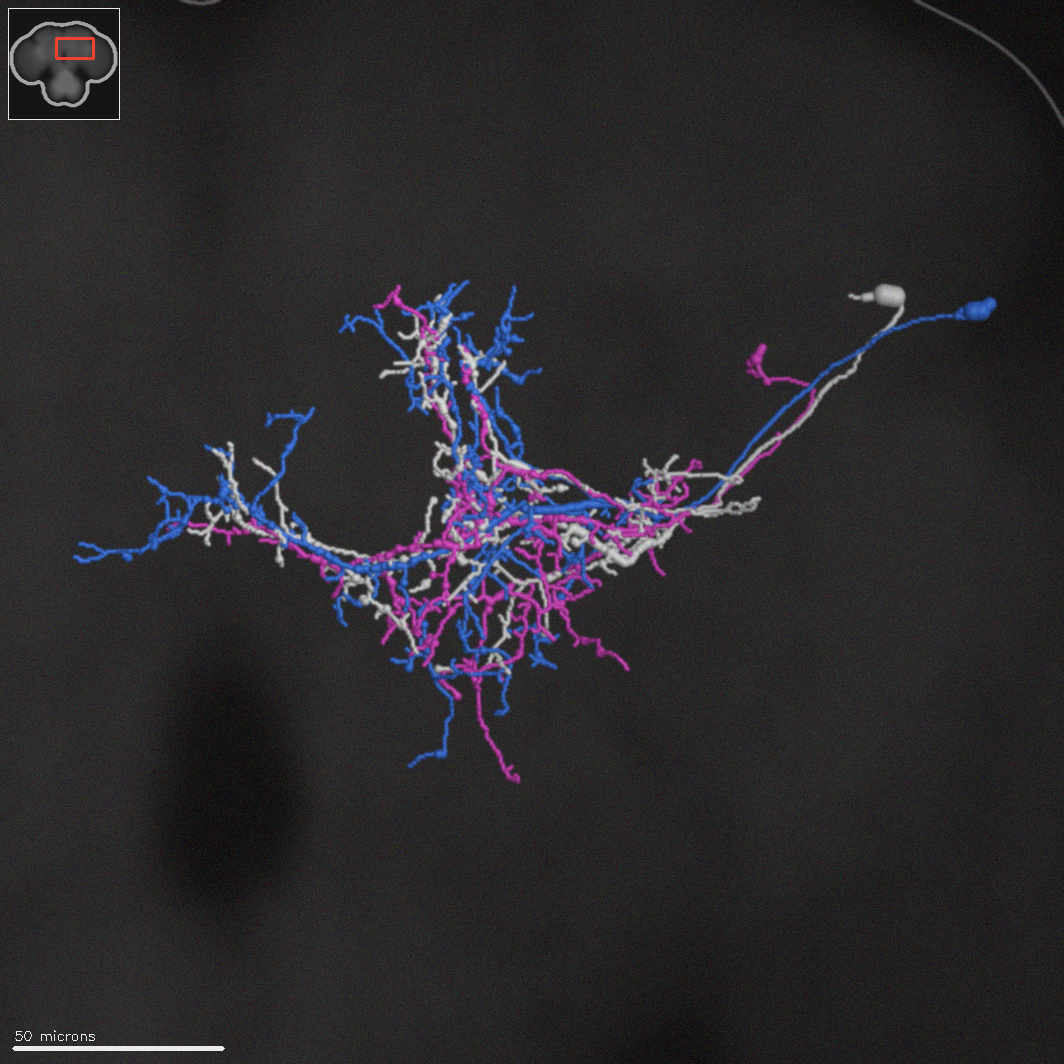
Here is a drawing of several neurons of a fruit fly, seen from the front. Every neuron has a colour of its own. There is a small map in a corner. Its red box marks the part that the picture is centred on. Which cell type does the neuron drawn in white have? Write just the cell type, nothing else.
CL128_e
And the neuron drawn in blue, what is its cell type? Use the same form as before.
CL128_d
